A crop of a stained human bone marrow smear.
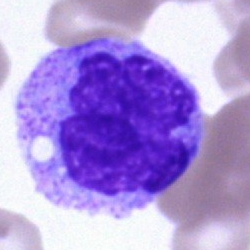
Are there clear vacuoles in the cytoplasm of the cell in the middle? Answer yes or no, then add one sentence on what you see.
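Yes. A single round clear vacuole sits in the lower left of the cytoplasm.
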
